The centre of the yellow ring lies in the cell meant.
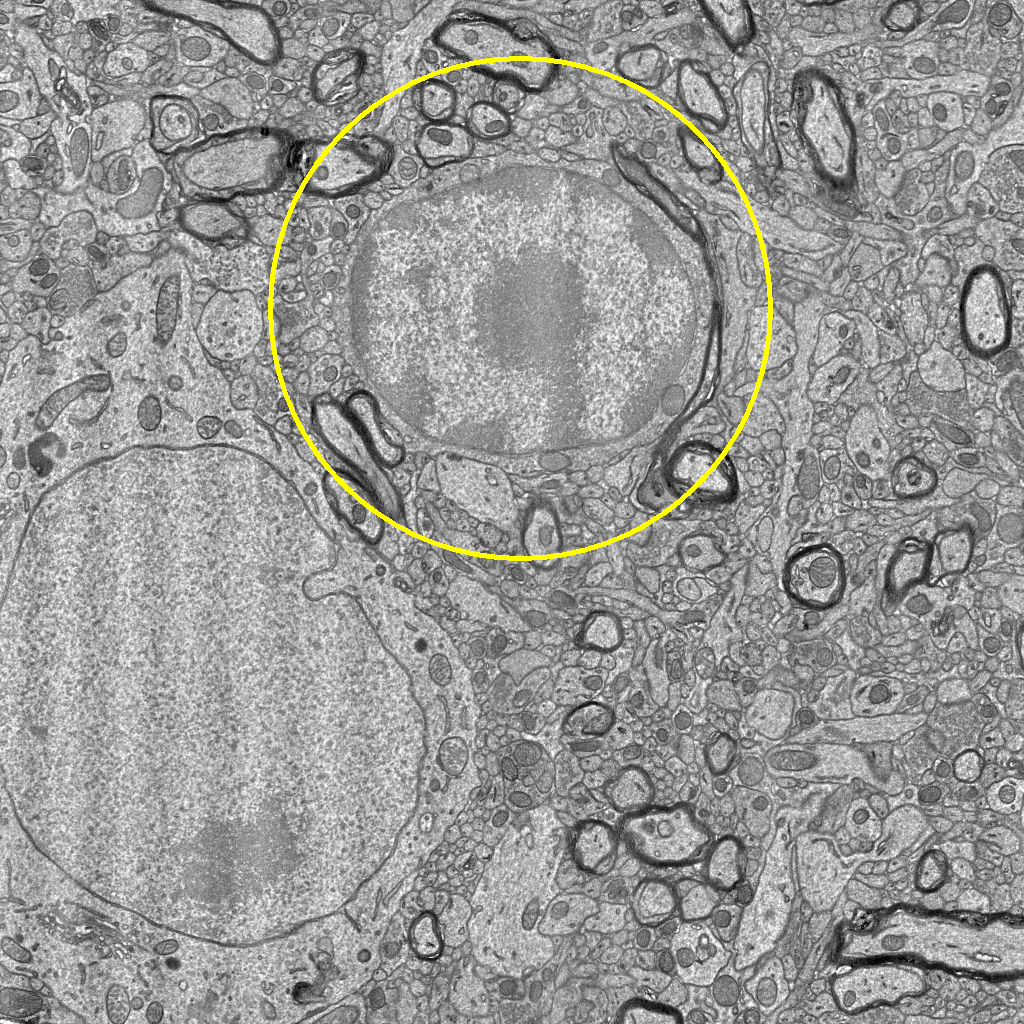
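Oligodendrocyte, mouse visual cortex, electron micrograph: the cell at the centre of the ring. Its nucleus is a whole oval, wider than tall, sitting entirely within the ring. Following the envelope around, I find it smooth, with no deep folds. A large dark patch of chromatin occupies the middle of the nucleus. Looking through the cytoplasm, I see no stacked rough endoplasmic reticulum.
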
